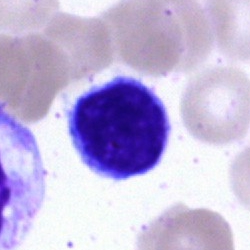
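Lymphocyte, as I read it, is the central cell of this stained bone marrow smear. Its outline looks round to me. Around the nucleus I can make out only a very thin rim of deep blue cytoplasm. The chromatin seems dense and stains dark purple, and I find no nucleoli in the nucleus.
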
